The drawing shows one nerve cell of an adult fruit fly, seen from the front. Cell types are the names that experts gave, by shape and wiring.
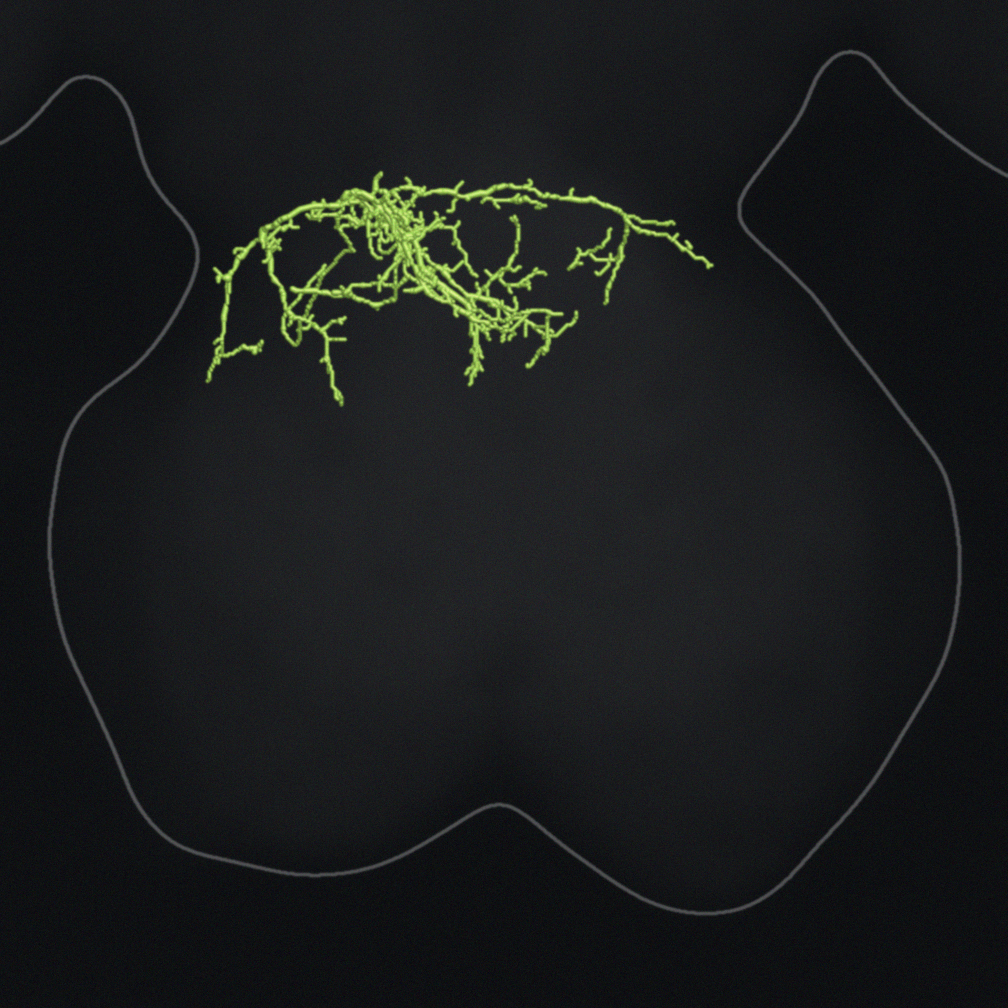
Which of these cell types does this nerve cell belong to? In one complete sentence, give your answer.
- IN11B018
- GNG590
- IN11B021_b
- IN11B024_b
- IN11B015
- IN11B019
The cell type for the nerve cell is IN11B024_b.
